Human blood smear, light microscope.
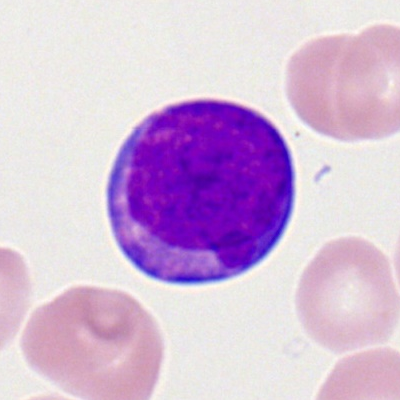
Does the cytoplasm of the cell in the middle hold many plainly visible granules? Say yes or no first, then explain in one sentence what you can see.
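No. No distinct granules are seen in the cytoplasm.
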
